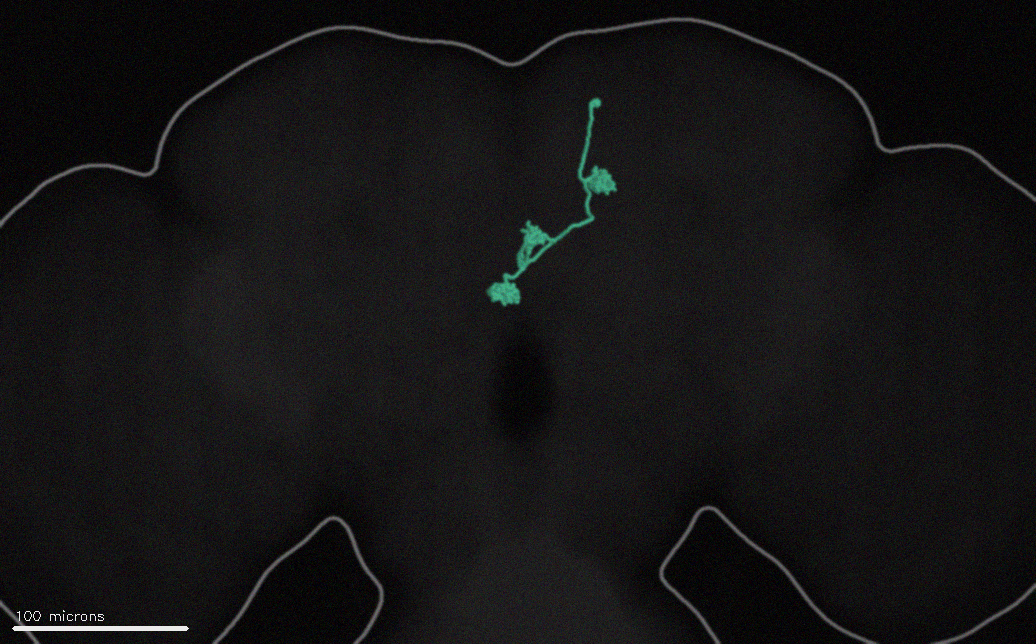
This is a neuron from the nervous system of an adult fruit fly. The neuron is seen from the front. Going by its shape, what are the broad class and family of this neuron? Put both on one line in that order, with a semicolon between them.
central-brain intrinsic neuron; class CX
